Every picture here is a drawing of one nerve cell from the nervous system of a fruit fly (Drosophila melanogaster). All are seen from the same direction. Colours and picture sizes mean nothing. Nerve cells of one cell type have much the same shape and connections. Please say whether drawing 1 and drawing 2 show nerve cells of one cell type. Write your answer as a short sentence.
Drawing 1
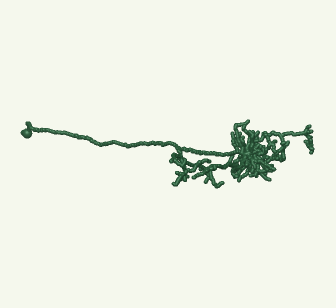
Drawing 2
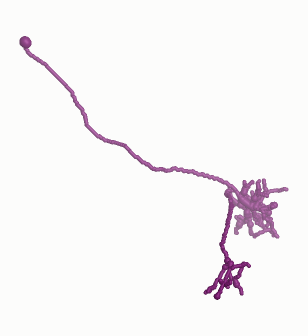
They are of the same cell type.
